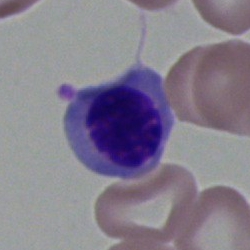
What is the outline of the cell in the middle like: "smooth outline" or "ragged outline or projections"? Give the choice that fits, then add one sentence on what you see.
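Ragged outline or projections. A small round purple knob projects from the left edge of the cell.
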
